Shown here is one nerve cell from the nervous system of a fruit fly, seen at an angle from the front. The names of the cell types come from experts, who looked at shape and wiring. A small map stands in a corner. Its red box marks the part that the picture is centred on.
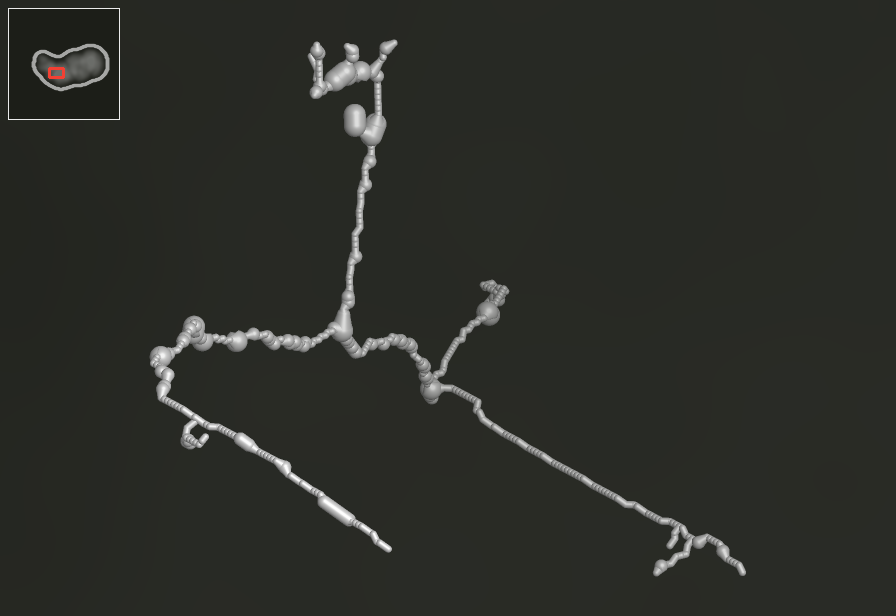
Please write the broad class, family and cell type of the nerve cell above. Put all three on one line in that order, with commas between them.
sensory neuron entering the nerve cord, class mechanosensory tactile, SNta32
